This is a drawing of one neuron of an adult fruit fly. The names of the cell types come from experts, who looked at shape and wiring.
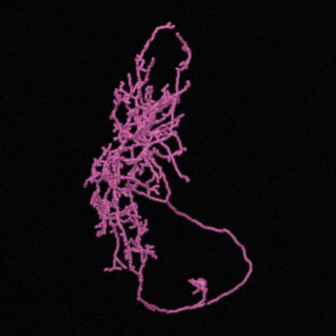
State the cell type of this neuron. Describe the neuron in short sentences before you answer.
The picture shows dozens of branch ends. In this view it is taller than it is wide. This is a central-brain intrinsic neuron. It is of cell type AVLP284.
